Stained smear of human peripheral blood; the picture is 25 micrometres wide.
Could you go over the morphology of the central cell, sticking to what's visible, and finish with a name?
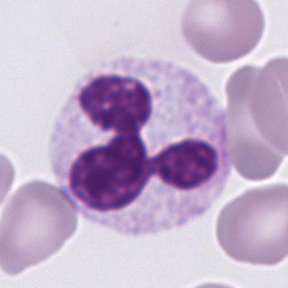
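Roughly round outline here, and the nucleus splits into three lobes, the right-hand one hanging on to the rest by just a thin strand. The cytoplasm's a pale pinkish-lilac. That one's a segmented neutrophil.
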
